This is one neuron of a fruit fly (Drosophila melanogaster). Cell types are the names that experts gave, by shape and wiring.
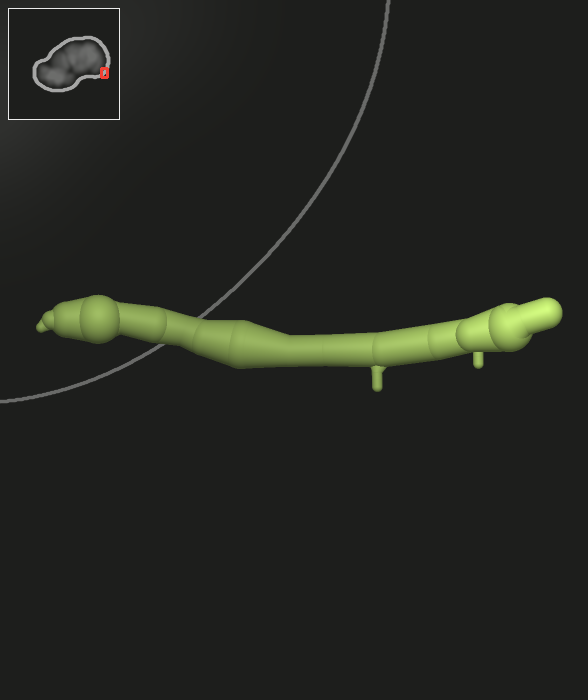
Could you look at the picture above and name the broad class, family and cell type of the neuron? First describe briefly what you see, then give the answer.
No cell body is drawn. It has a dozen or fewer branch ends. This is a photoreceptor or other optic-lobe sensory neuron. The name of its family is class visual. It is of cell type R1-R6.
